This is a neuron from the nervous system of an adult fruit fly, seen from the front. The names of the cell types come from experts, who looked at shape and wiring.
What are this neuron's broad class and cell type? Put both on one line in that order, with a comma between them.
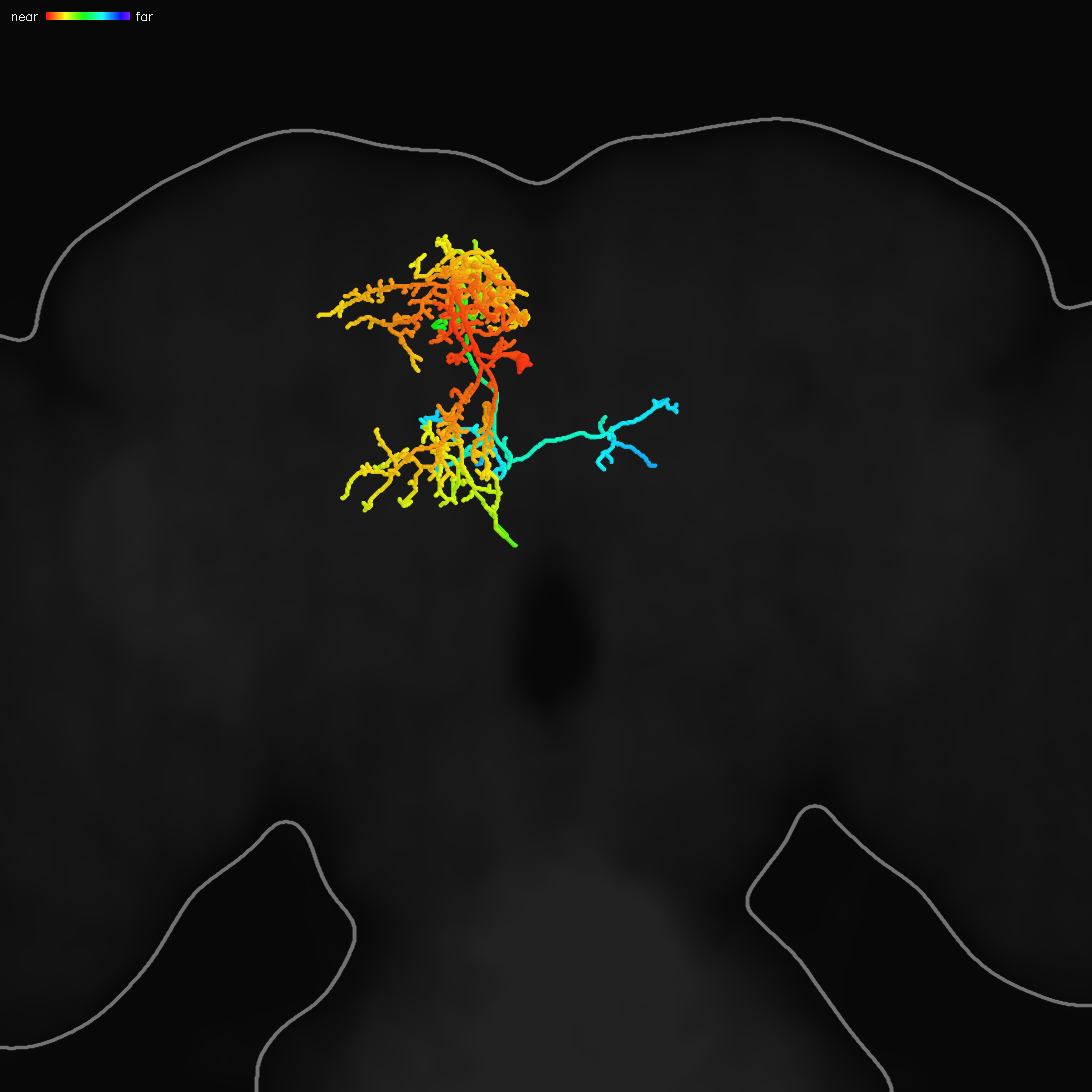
central-brain intrinsic neuron, SMP156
